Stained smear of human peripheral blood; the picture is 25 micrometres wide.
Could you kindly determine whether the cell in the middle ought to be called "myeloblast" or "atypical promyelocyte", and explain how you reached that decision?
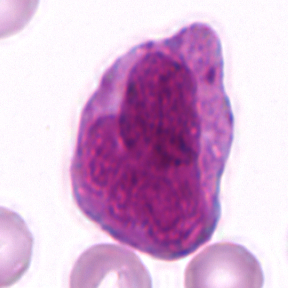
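The answer is atypical promyelocyte. The nucleus is folded into overlapping lobes that occupy most of the cell. The chromatin has a fine, lacy, strand-like pattern with no coarse dark clumps. The cytoplasm is pale greyish-lilac, and its widest band lies along the right side and the top. The cell measures about 21 by 14 micrometres.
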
